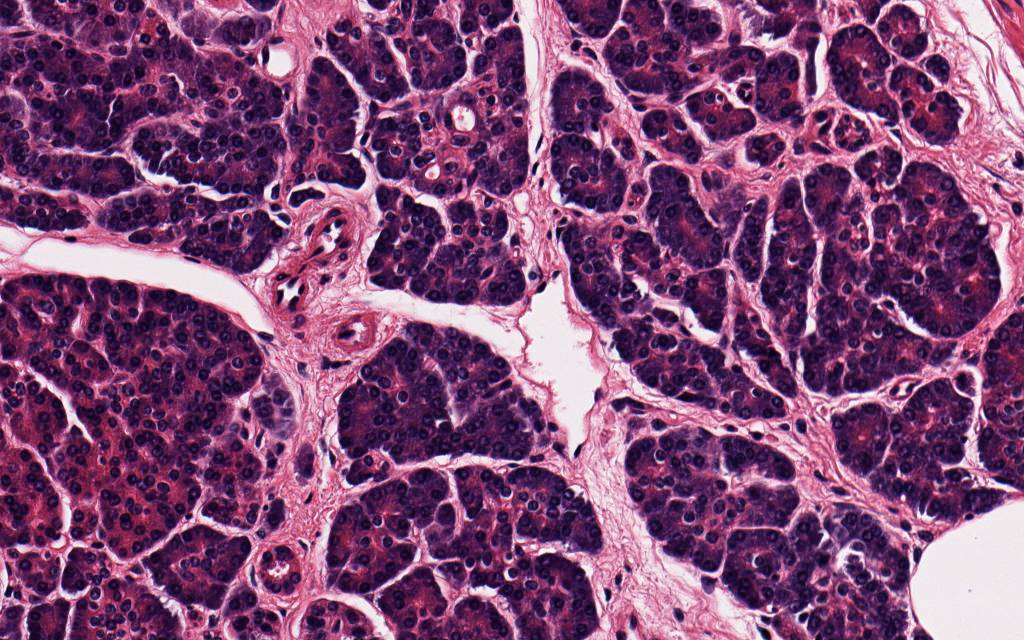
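Pancreas: lobules of closely packed glandular units, split up by thin pink fibrous septa. Each is a small rounded acinus, wedge-shaped cells around a tiny central lumen. The cells go dark purple at the base and pink and granular toward the lumen, with round nuclei sitting basally.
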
